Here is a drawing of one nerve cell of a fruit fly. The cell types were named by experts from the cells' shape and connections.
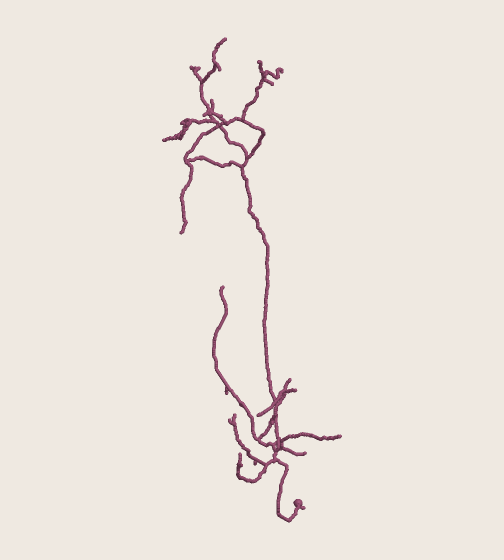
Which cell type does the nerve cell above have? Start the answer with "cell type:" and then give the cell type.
cell type: GNG335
